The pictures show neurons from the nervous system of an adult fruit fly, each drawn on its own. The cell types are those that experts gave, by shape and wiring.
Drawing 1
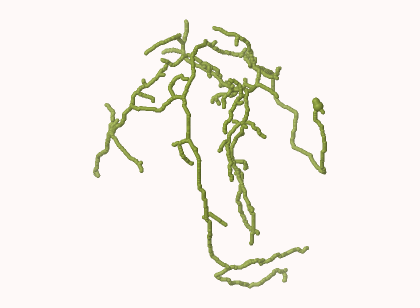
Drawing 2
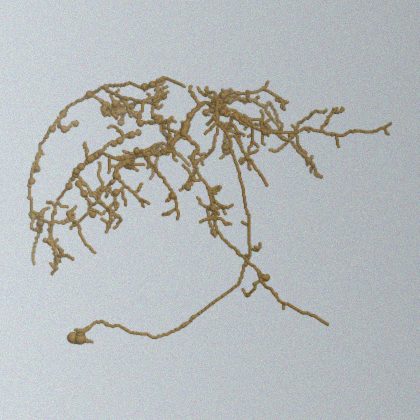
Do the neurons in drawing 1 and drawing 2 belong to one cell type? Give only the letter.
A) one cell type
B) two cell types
B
